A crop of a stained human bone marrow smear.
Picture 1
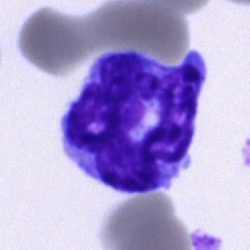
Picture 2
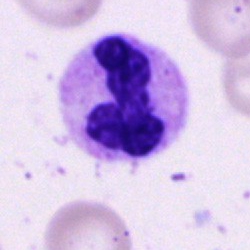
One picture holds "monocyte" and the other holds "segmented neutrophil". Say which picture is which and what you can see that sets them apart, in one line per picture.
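The cell in picture 1 is a monocyte. The nucleus fills most of the cell and is folded around a pale central area.
The cell in picture 2 is a segmented neutrophil. The cytoplasm is plentiful and pale pinkish-lilac.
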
